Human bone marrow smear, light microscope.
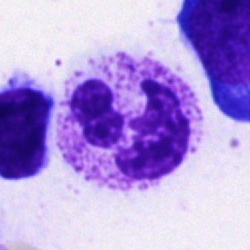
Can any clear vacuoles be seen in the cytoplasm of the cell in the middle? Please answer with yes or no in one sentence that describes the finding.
No, the cytoplasm does not hold any vacuoles in this cell.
